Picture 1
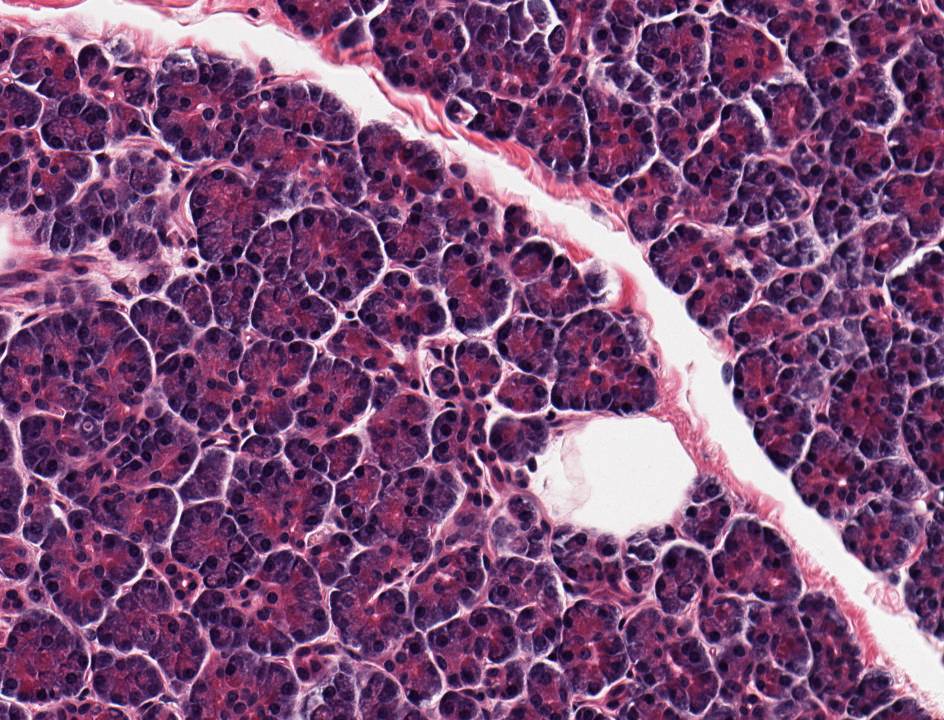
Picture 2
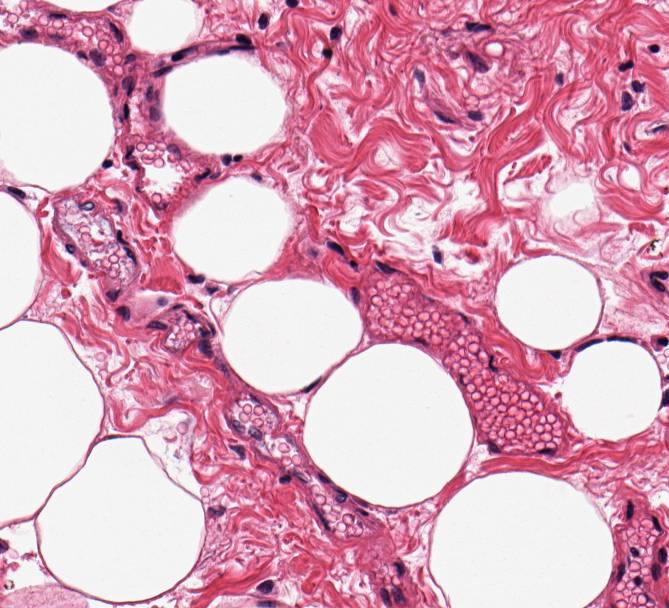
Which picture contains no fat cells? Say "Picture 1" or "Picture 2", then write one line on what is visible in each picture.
Picture 1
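In picture 1: No fat cells are present in the field.
In picture 2: Large clear round to polygonal adipocyte spaces occupy much of the left side and lower part of the field.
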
